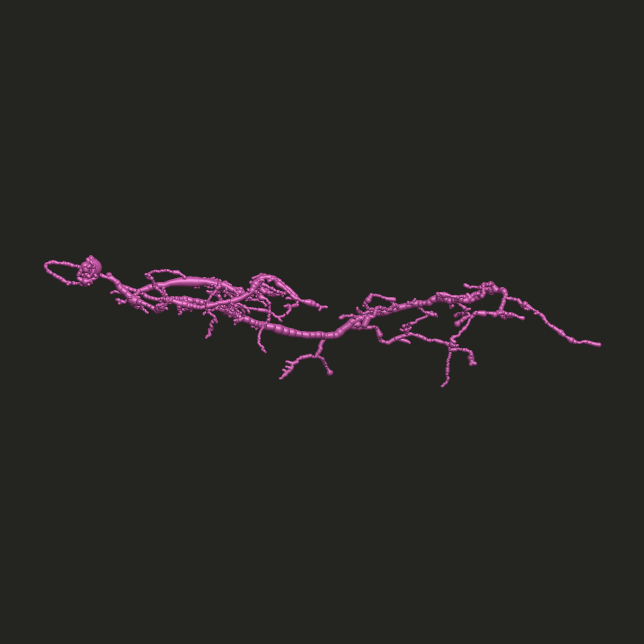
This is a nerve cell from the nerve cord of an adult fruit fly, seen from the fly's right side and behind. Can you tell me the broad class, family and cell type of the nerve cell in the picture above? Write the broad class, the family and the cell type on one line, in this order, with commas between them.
nerve-cord intrinsic neuron, hemilineage 19B, IN19B002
